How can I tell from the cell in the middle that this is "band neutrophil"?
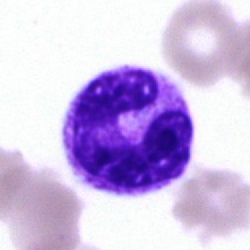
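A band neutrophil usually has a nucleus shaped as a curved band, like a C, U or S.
Here the nucleus is a curved band wrapped around the middle of the cell, which fits that shape.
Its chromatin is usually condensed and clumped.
The chromatin shown is dark purple and coarsely clumped, in keeping with this. The outline is round with a smooth edge, and a pale lilac patch of cytoplasm sits in the centre, inside the curve of the nucleus.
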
